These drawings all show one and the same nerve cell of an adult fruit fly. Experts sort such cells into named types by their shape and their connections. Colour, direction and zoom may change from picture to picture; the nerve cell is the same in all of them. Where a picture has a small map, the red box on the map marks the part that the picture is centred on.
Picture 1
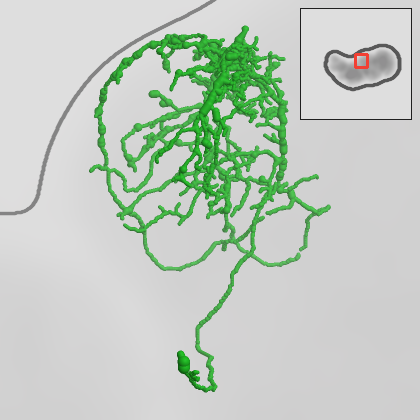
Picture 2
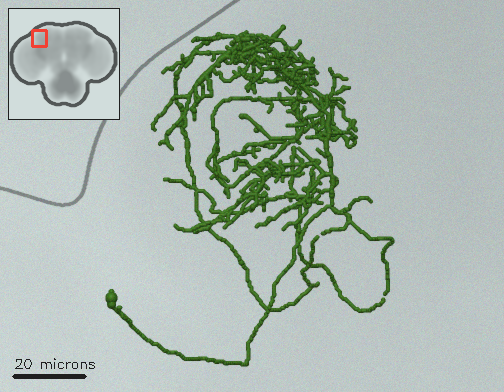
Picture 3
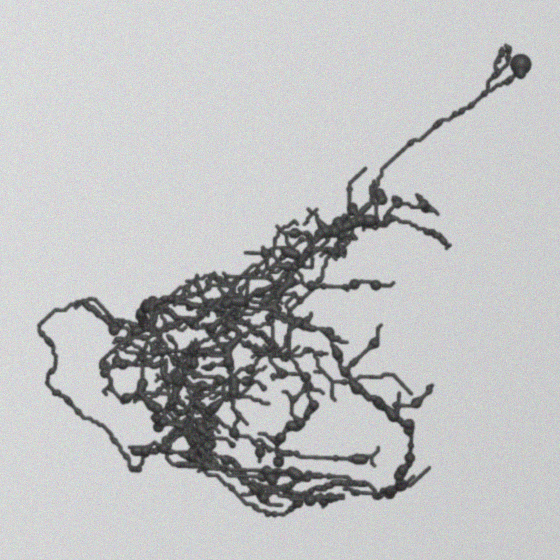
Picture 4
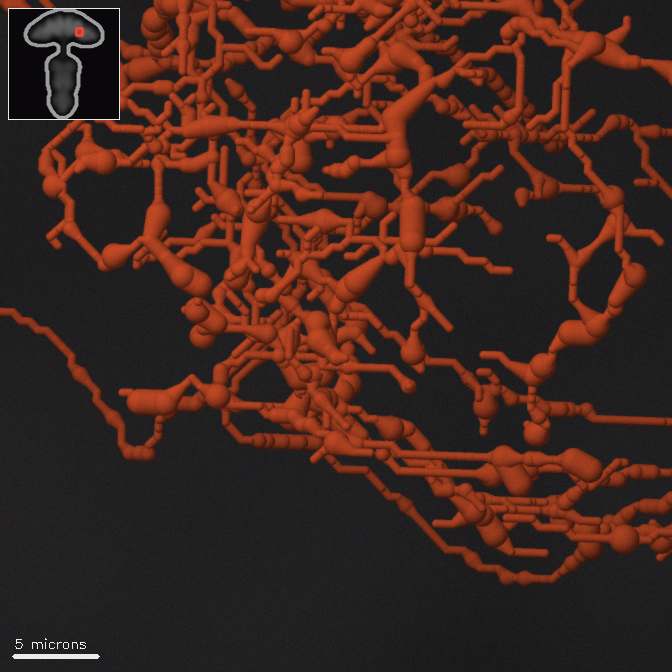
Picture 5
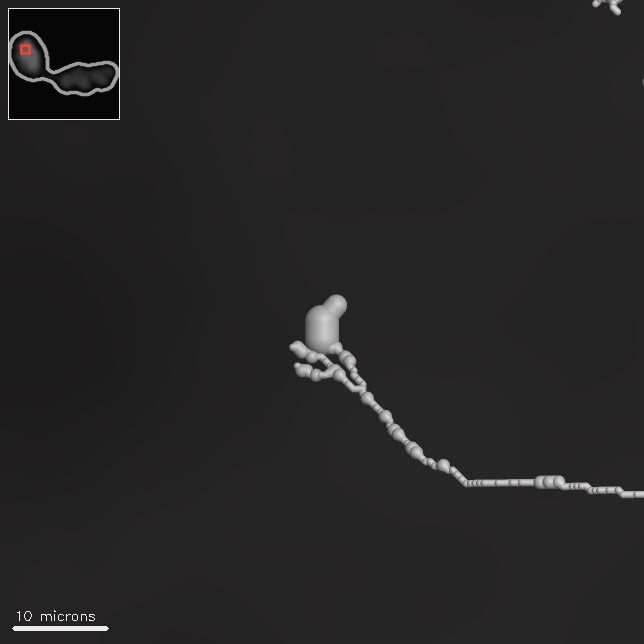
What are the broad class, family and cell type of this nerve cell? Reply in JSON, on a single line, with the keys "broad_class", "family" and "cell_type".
{"broad_class": "central-brain intrinsic neuron", "family": "LHAV", "cell_type": "LHAV2n1"}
